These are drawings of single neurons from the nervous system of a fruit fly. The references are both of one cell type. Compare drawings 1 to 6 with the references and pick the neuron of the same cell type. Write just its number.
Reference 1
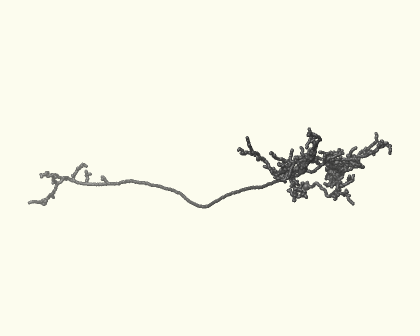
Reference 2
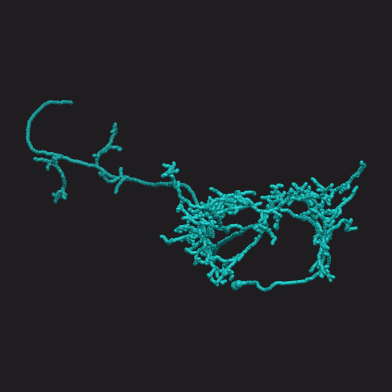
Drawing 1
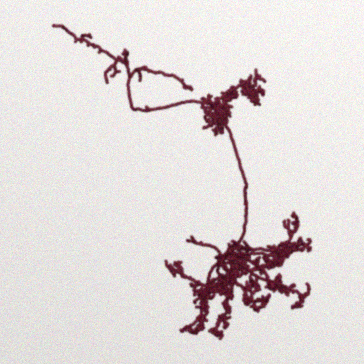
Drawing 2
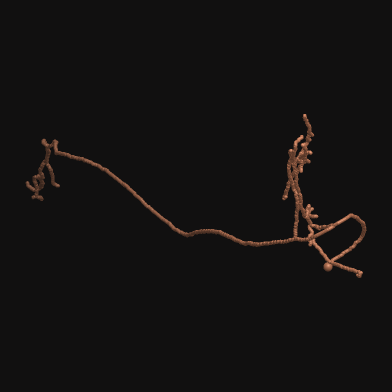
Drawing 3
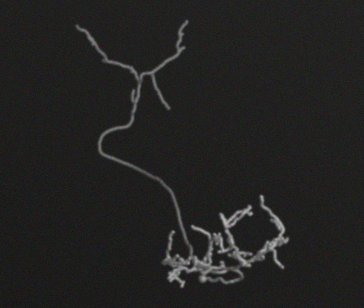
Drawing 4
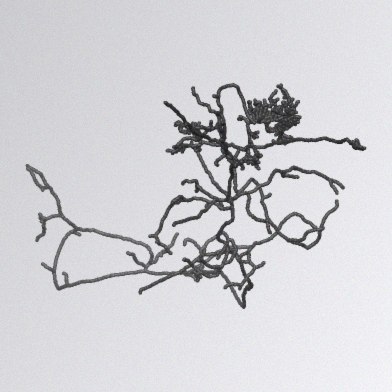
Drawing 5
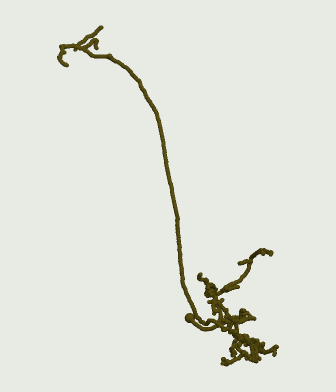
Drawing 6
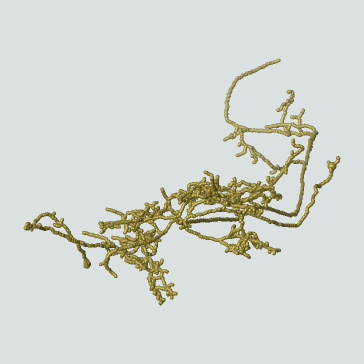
6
